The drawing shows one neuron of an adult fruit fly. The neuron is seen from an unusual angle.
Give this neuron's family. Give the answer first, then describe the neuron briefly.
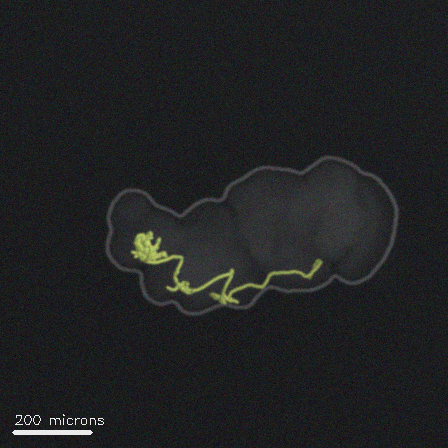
The family is hemilineage 01B. It is an ascending neuron. By the scale bar it is about 500 microns wide in this view. In this view it is more than twice as wide as it is tall.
